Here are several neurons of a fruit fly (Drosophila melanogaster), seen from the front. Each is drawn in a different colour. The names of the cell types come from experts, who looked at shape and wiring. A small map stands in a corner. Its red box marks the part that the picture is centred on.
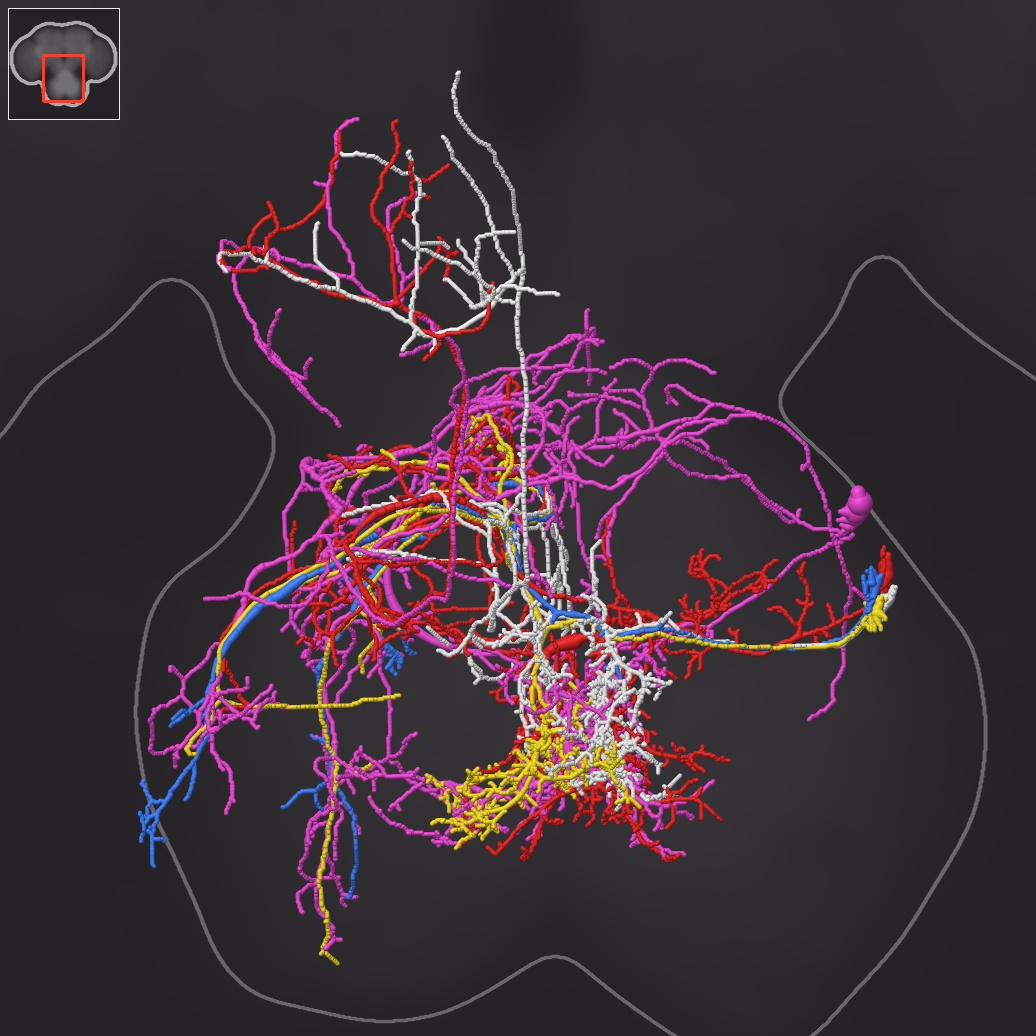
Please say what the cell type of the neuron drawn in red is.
AN18B004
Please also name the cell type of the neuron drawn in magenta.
AN19B001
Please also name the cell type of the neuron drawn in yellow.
IN18B032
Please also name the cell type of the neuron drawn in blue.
GFC1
